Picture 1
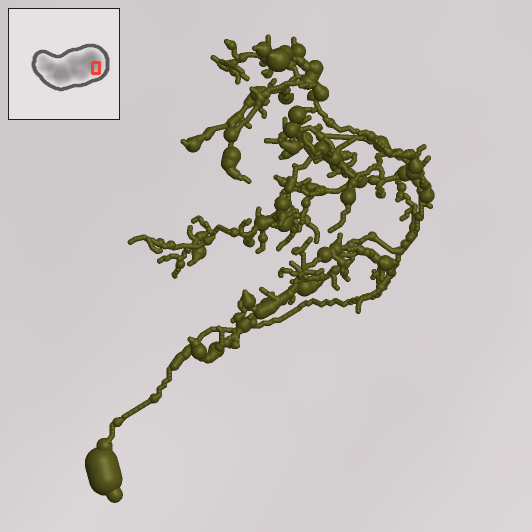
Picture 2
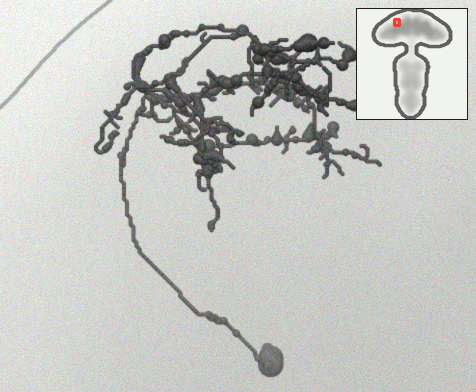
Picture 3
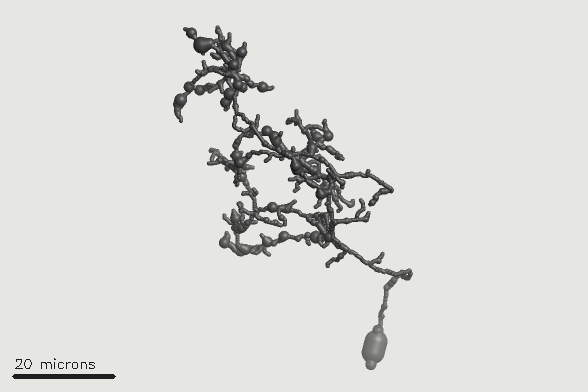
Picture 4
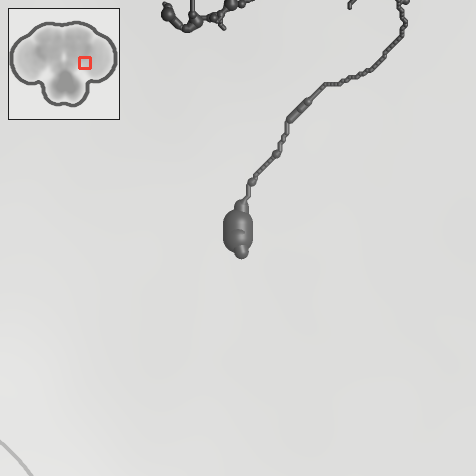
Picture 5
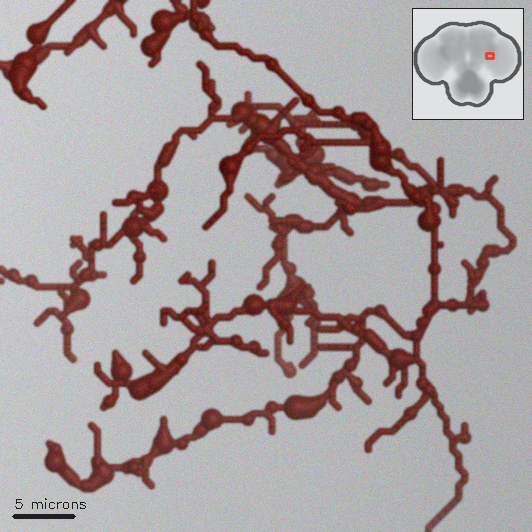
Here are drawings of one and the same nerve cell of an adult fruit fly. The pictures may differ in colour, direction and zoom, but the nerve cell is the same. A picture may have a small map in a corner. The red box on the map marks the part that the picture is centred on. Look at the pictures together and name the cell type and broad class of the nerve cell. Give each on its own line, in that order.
CB1207_b
central-brain intrinsic neuron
